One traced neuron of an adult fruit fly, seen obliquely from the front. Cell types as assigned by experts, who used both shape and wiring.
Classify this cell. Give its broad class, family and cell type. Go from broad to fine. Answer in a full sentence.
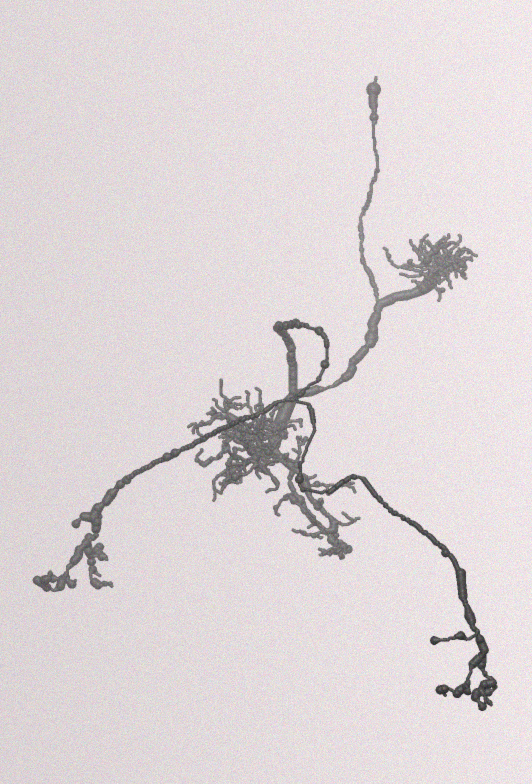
A central-brain intrinsic neuron of class CX, type PFL2.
